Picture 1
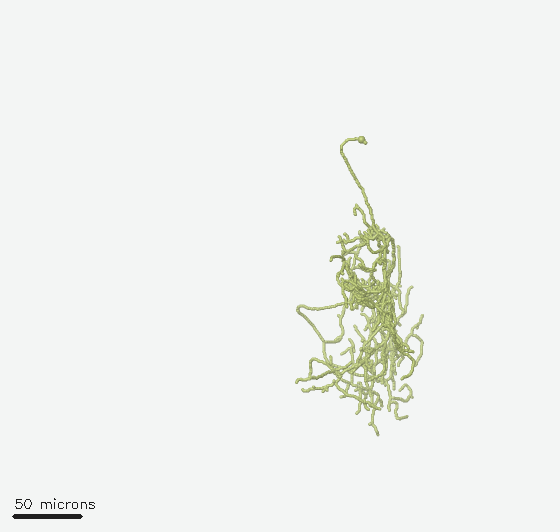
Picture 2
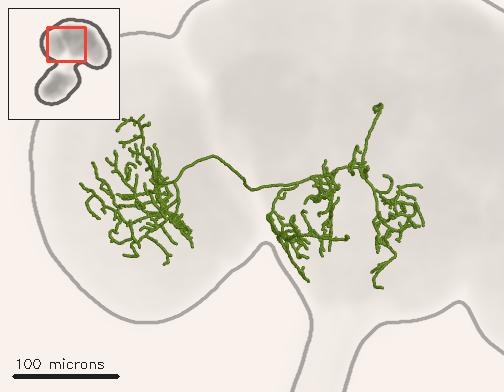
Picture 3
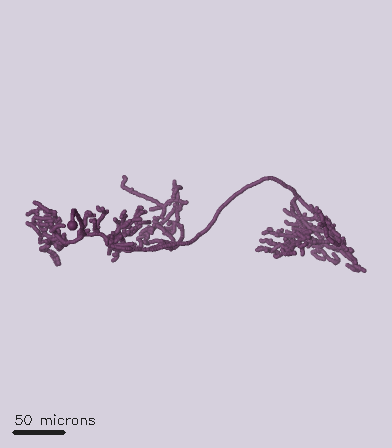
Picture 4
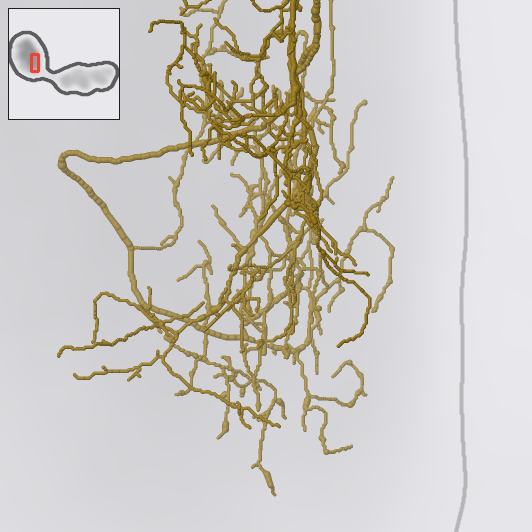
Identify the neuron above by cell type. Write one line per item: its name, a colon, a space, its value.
cell type: MeVC26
